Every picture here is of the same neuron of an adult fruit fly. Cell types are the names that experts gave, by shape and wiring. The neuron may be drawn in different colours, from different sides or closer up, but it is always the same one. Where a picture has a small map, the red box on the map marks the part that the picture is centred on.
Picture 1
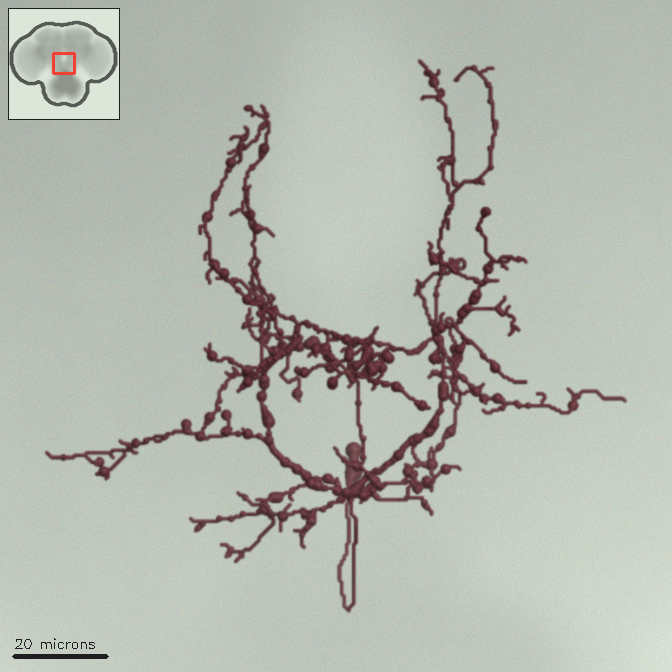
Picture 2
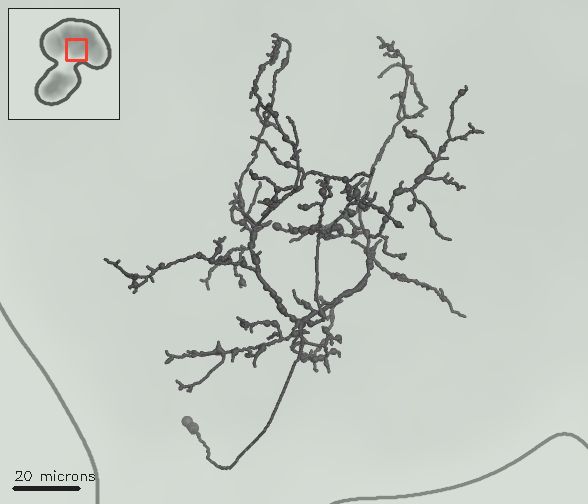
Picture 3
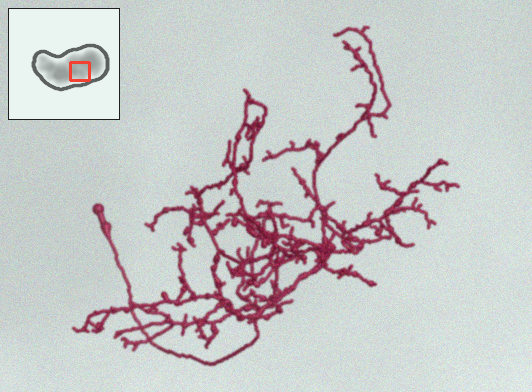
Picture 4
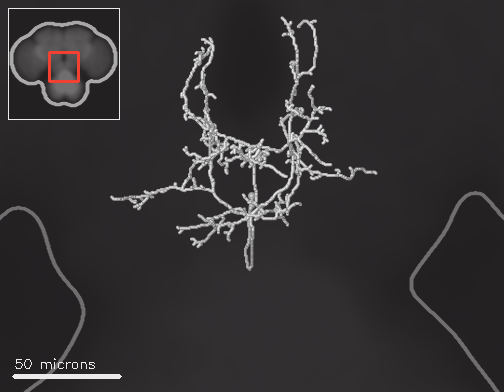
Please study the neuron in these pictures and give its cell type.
GNG345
